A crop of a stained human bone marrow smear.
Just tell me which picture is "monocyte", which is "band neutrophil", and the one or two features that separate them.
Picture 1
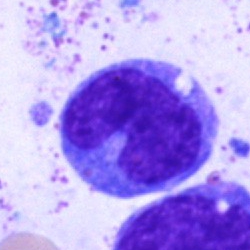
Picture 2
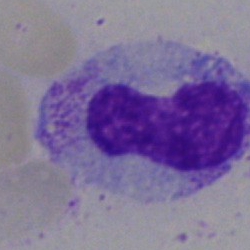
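Picture 1 shows a monocyte; picture 2 shows a band neutrophil. In the monocyte the cell outline is round and smooth, the nucleus fills most of the cell, and a deep cleft enters the nucleus from its lower edge. In the band neutrophil the nucleus sits toward the right side of the cell, and a notch in its upper edge gives it a two-lobed, dumbbell-like shape. The band neutrophil also has purple granules, most crowded in the cytoplasm on the left side of the cell. Each cell holds a single clear vacuole: in the monocyte it sits at the upper right edge of the cell, while in the band neutrophil it is small and lies in the cytoplasm on the left side.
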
